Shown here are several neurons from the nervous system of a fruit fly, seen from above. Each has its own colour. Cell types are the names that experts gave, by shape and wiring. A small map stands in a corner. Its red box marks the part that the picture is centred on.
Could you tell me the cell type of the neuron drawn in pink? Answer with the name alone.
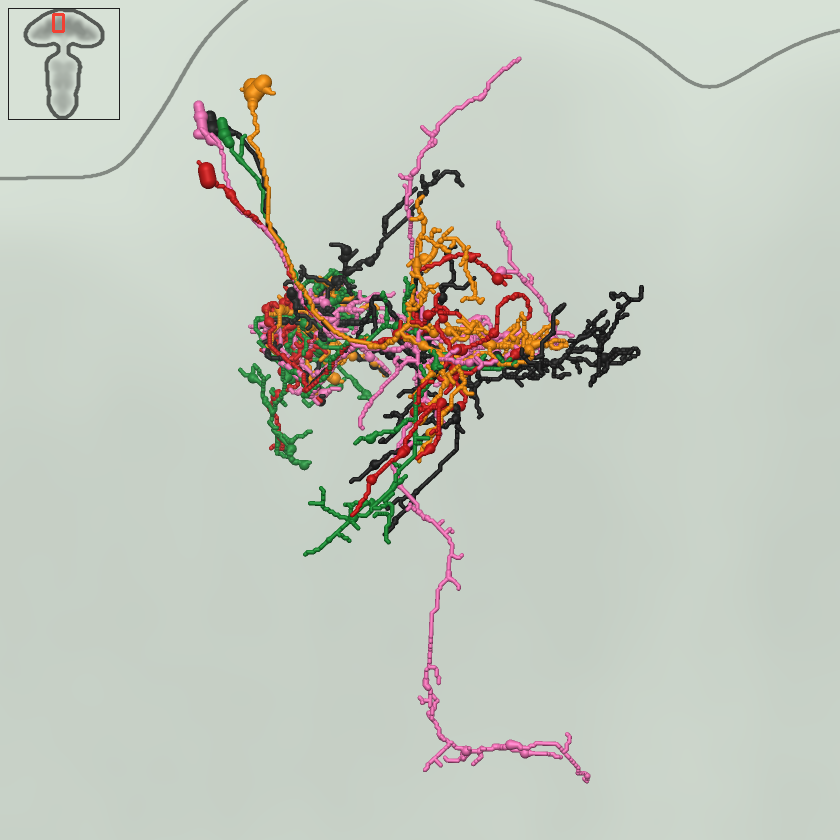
CB2117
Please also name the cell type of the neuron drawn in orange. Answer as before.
LAL034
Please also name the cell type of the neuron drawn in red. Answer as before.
LAL037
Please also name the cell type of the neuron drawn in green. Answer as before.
CB1956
